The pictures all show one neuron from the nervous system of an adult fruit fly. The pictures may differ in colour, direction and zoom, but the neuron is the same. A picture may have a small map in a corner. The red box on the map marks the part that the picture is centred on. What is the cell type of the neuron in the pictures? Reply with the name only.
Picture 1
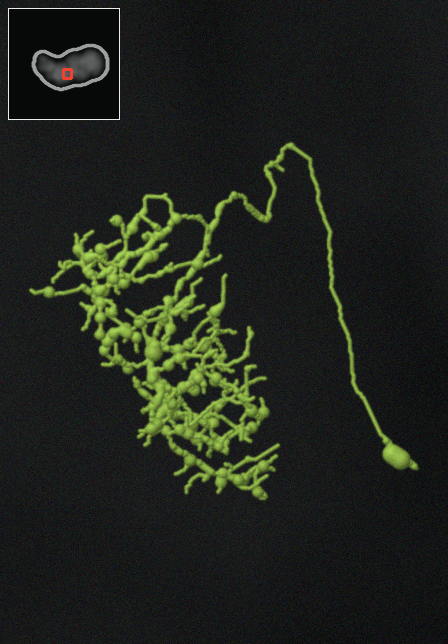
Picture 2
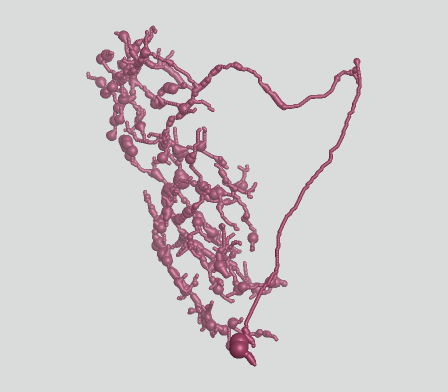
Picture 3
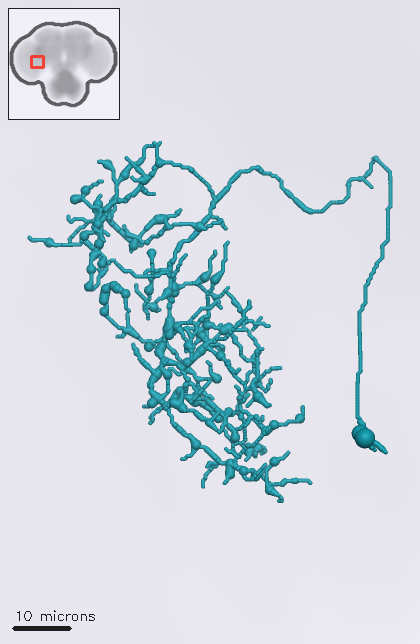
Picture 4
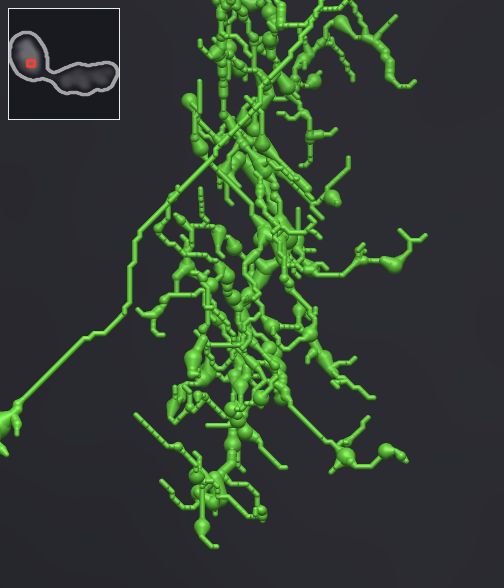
Li34a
